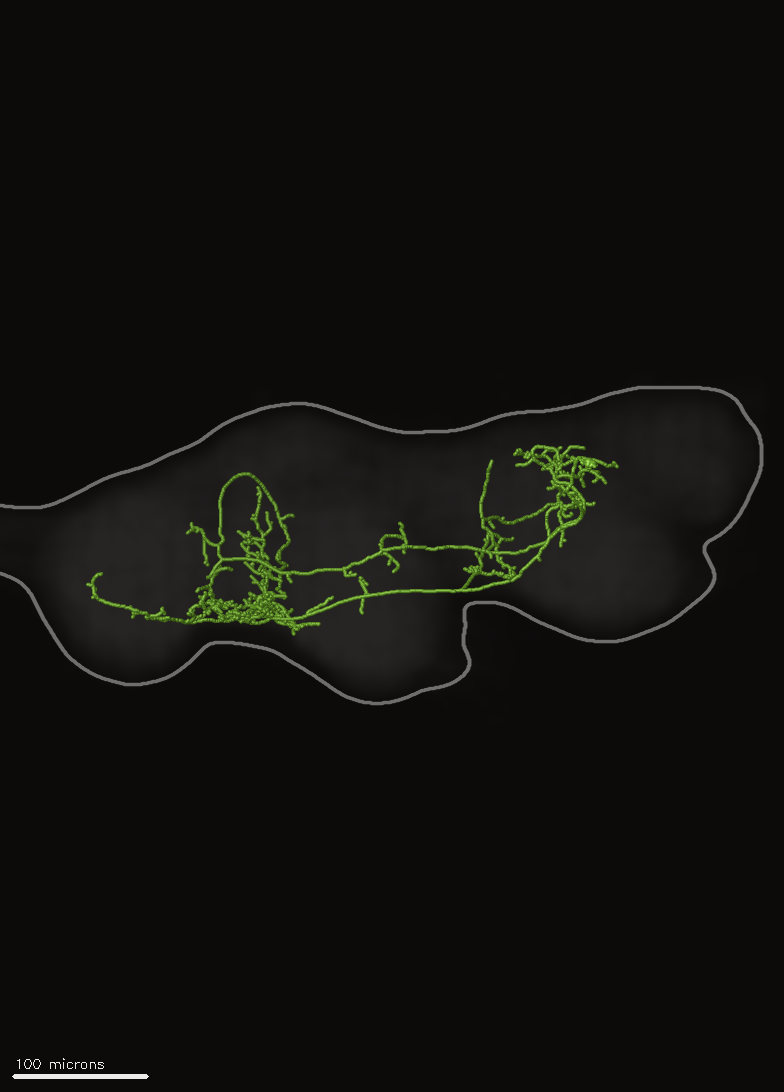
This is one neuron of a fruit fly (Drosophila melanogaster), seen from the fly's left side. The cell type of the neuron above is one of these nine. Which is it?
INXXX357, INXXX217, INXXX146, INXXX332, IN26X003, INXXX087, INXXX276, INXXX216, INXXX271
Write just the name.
INXXX216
